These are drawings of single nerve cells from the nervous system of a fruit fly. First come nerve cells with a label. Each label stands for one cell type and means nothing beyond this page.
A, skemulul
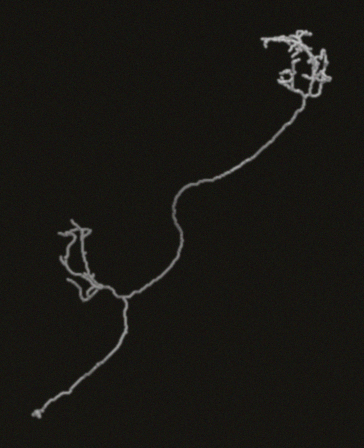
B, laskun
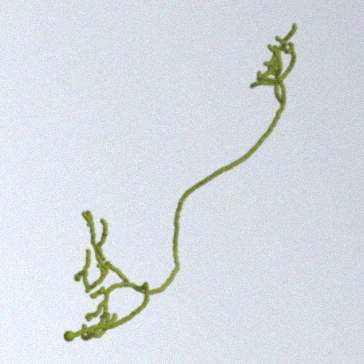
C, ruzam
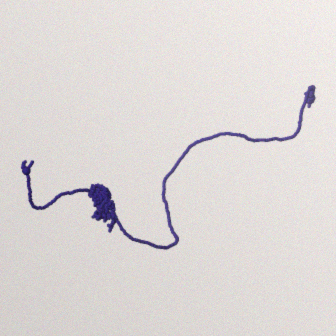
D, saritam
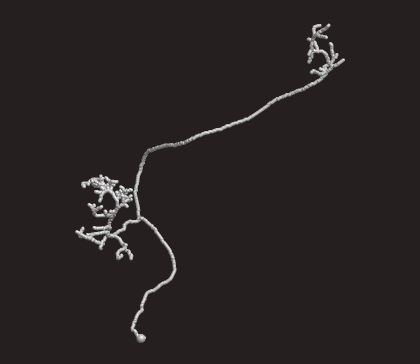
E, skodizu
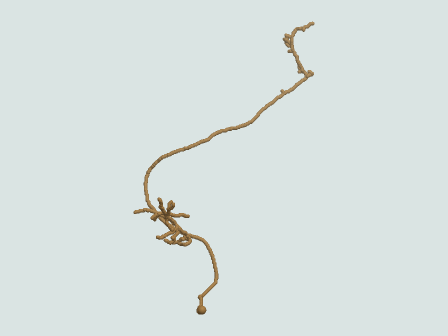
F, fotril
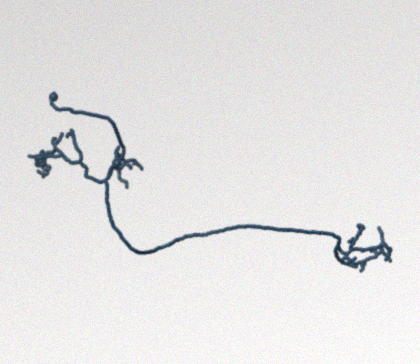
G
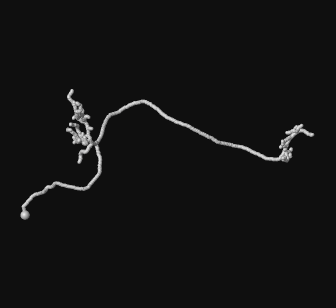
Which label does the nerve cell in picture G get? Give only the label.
skodizu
